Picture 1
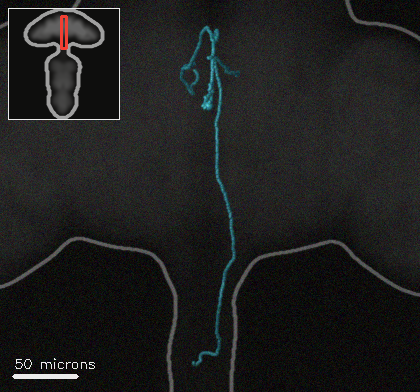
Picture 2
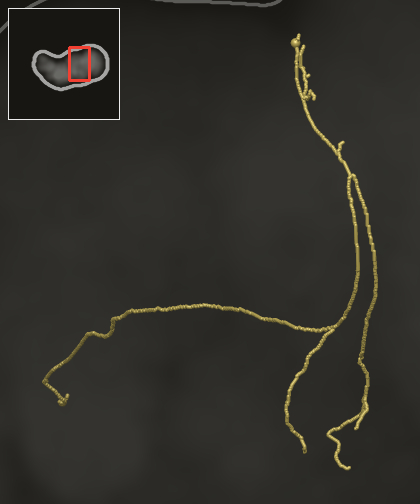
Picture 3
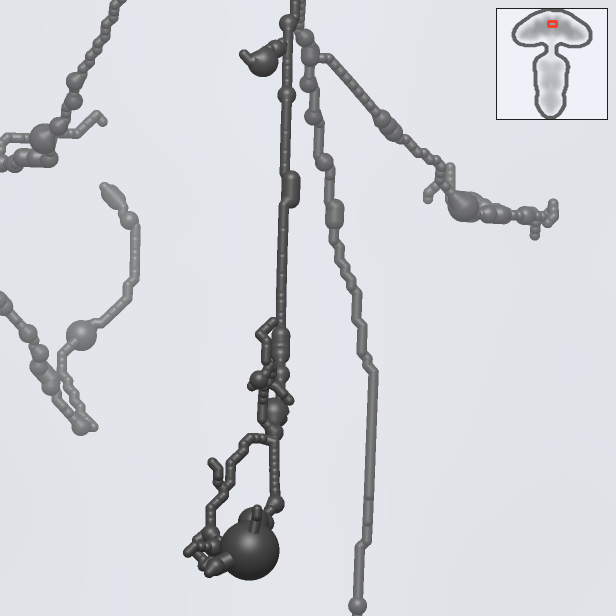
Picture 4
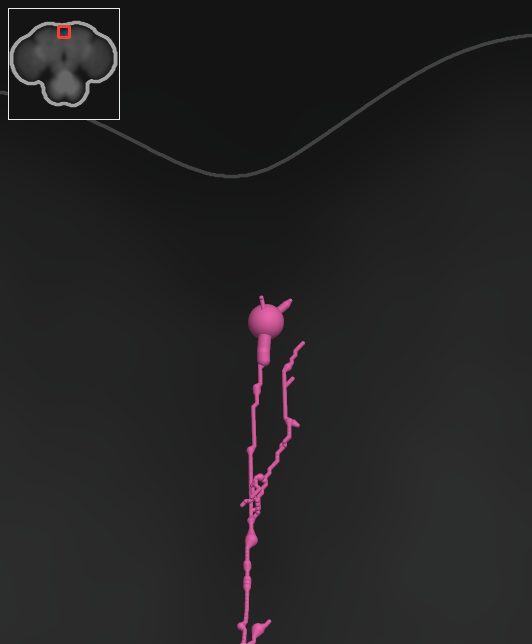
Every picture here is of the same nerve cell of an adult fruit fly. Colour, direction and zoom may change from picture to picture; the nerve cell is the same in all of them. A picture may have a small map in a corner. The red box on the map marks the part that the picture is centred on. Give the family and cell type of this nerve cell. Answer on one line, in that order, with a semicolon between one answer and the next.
PI; PI3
